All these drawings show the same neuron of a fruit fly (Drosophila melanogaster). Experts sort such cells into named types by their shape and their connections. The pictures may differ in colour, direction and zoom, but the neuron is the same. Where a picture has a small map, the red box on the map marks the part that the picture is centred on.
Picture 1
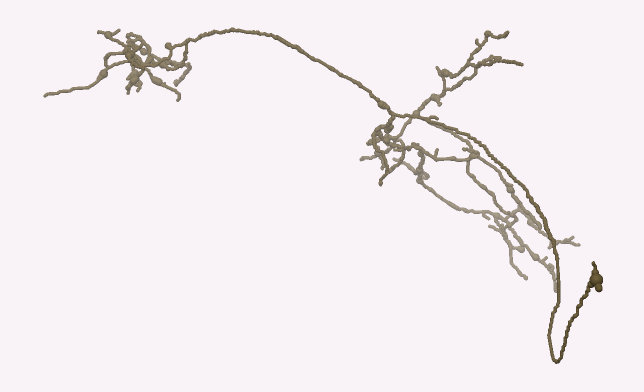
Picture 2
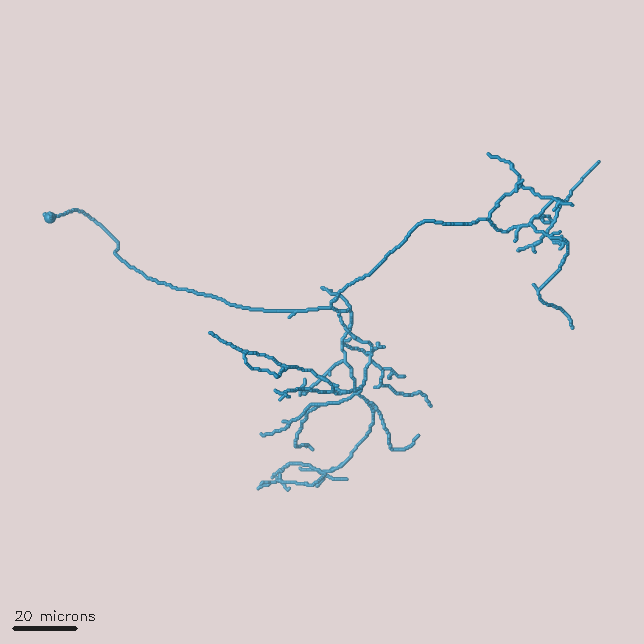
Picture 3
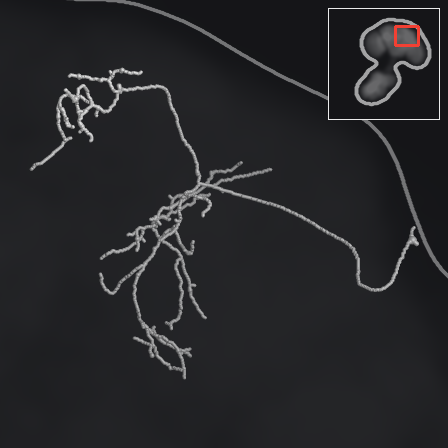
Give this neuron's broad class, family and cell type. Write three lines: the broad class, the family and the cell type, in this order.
central-brain intrinsic neuron
hemilineage SIPa1_ventral
CB3249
